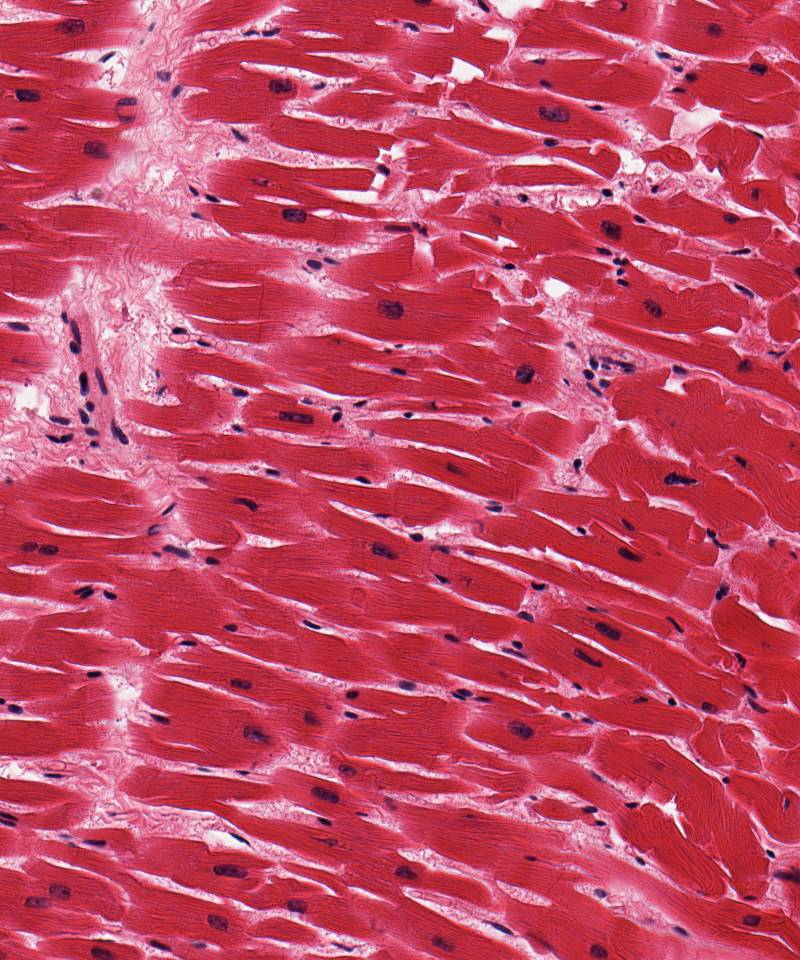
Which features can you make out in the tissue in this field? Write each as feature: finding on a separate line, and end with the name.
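Fibres: elongated, roughly parallel, slanting across the whole field
Branching: many fibres branch and join neighbouring fibres
Between fibres: pale pink loose connective tissue with small dark spindle-shaped nuclei, widest towards upper left
Fat cells: none in the field
Name: left ventricle of the heart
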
